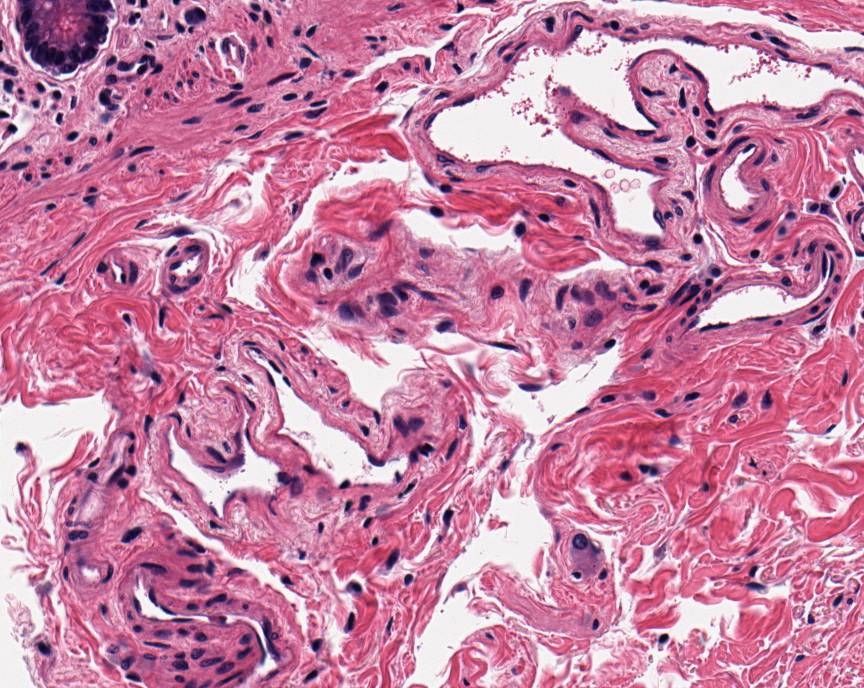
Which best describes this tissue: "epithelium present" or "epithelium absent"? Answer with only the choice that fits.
Epithelium present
